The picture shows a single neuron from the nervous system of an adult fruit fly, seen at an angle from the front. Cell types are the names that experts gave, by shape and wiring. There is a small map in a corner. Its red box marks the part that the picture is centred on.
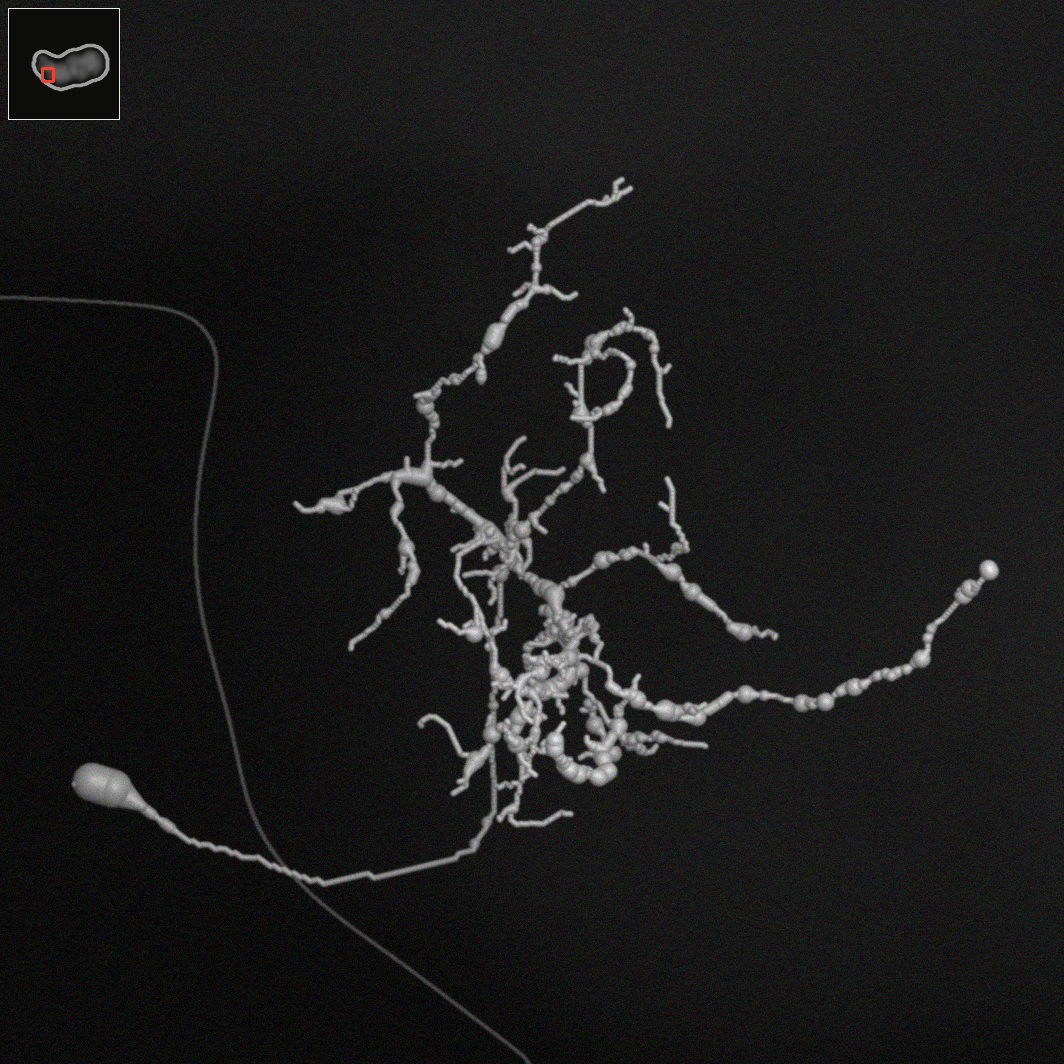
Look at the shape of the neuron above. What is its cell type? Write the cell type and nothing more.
IN20A.22A053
